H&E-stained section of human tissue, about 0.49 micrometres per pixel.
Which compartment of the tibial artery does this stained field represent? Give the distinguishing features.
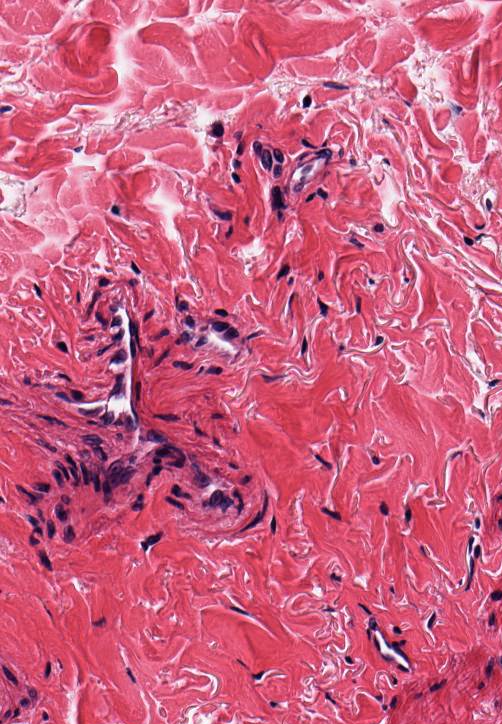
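What you have here is the tunica adventitia. First, the scattered nuclei are dark, slender and spindle-shaped.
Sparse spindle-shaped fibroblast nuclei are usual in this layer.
Second, over most of the field cells are sparse among the collagen.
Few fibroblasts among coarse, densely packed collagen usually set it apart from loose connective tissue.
Last, a small cluster of crowded dark nuclei lies left of centre in the lower half, and white clefts split the collagen bundles along the top.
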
